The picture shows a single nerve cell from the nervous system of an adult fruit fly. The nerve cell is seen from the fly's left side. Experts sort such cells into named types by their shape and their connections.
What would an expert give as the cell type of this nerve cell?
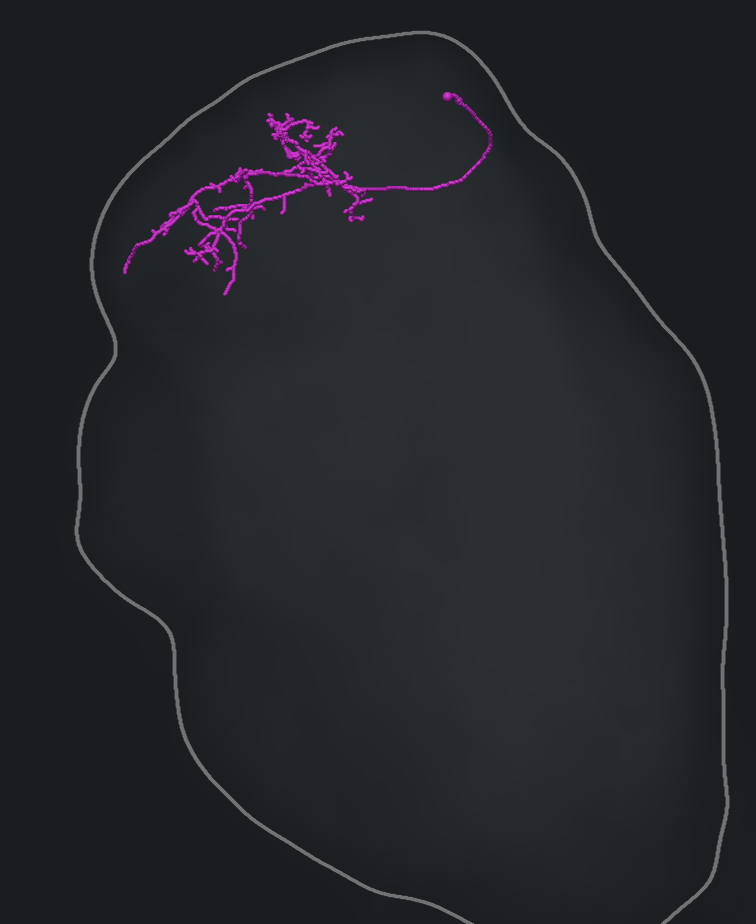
CB1168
